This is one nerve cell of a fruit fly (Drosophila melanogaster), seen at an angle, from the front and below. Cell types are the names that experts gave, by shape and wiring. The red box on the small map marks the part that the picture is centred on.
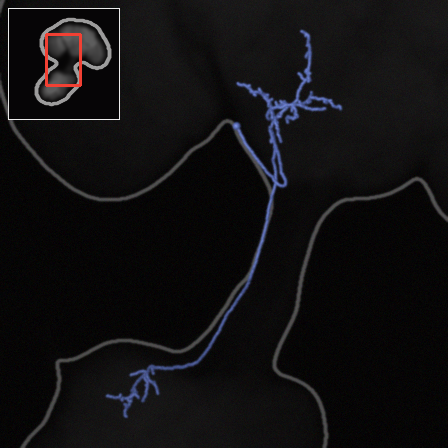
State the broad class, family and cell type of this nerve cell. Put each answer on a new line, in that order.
descending neuron
hemilineage LB12
DNg06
